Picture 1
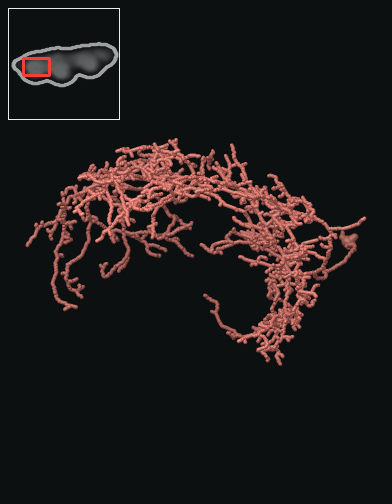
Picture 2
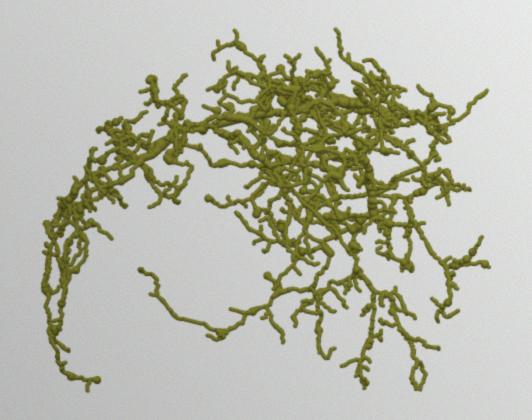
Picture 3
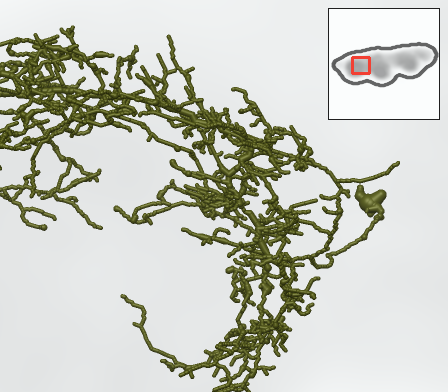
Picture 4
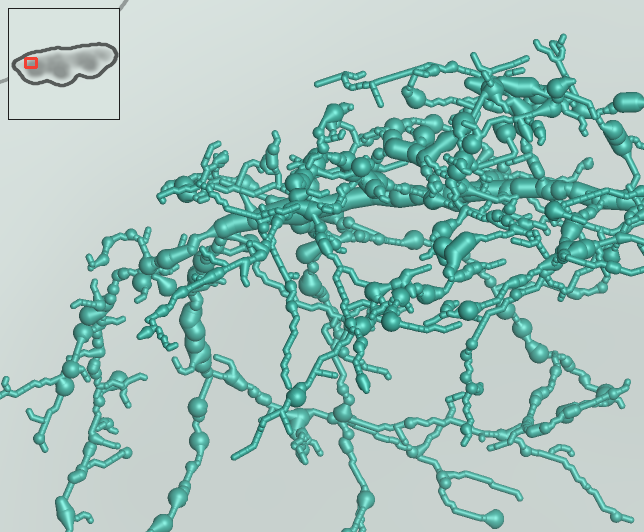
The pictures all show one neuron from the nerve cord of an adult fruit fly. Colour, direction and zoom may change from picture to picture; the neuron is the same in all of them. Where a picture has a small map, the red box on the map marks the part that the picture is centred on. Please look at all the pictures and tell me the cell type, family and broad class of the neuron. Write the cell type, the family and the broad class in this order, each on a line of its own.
IN03B042
hemilineage 03B
nerve-cord intrinsic neuron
